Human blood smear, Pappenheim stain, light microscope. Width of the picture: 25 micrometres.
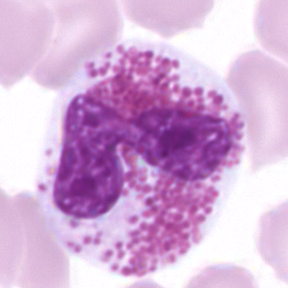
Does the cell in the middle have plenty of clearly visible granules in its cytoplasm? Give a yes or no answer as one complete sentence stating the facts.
Yes, granules are visible in large numbers in its cytoplasm.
